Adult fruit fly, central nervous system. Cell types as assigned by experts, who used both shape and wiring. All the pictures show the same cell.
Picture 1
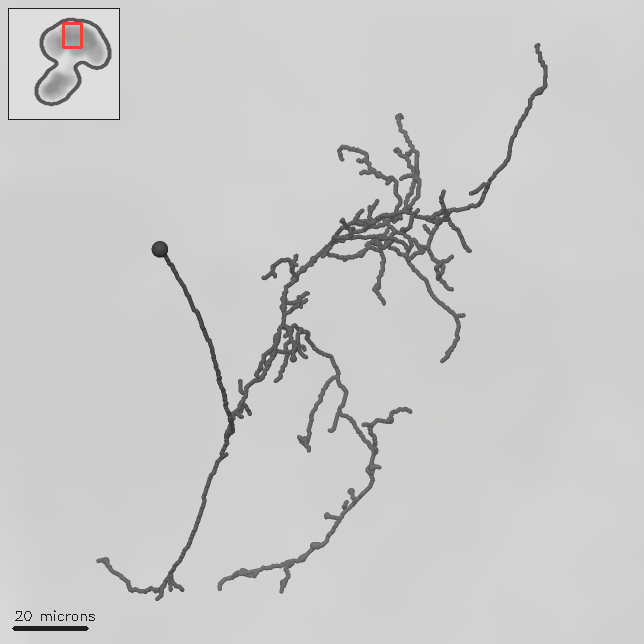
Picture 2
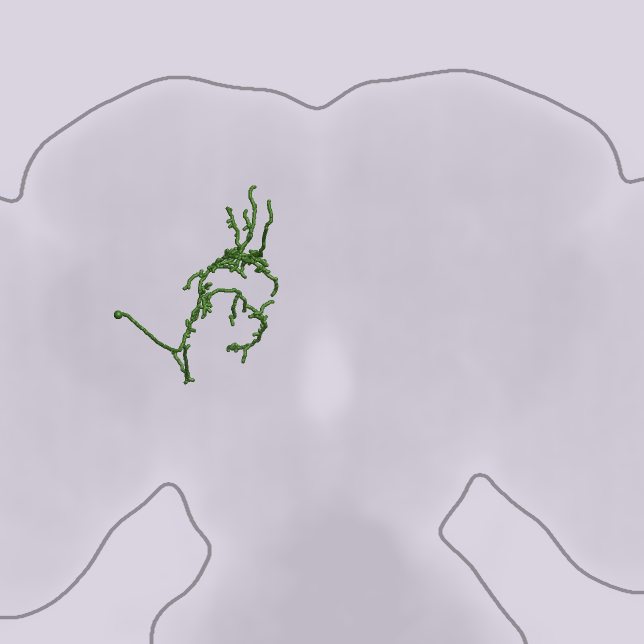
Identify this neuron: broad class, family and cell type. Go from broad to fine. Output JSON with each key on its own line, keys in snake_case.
{
 "broad_class": "central-brain intrinsic neuron",
 "family": "hemilineage LALa1_anterior",
 "cell_type": "LAL060_a"
}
